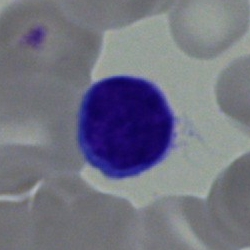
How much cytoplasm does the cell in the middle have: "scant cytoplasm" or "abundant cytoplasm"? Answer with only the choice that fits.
Scant cytoplasm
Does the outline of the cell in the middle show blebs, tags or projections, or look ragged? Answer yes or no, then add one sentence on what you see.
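Yes. Faint pale wisps extend from the right edge of the cell.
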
